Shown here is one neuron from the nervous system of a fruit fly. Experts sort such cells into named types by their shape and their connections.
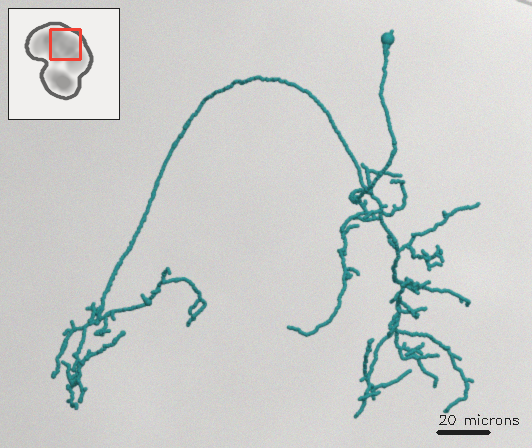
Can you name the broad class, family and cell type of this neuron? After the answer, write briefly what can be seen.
It is a central-brain intrinsic neuron. The family is hemilineage SMPpm1. It is of cell type CB4231. The cell body can be seen at the upper right of the picture. From left to right in the picture it spans about 170 microns. Dozens of branch ends can be seen.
